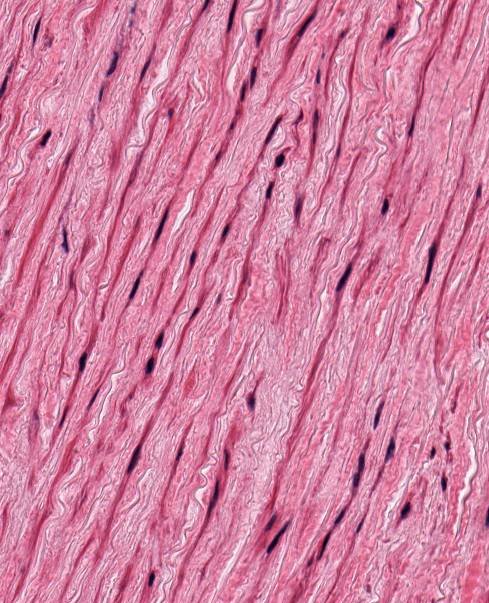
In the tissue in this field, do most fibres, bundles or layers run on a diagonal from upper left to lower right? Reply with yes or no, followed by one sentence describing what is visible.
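No. Parallel eosinophilic fibres fill the whole field and run diagonally from lower left to upper right.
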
